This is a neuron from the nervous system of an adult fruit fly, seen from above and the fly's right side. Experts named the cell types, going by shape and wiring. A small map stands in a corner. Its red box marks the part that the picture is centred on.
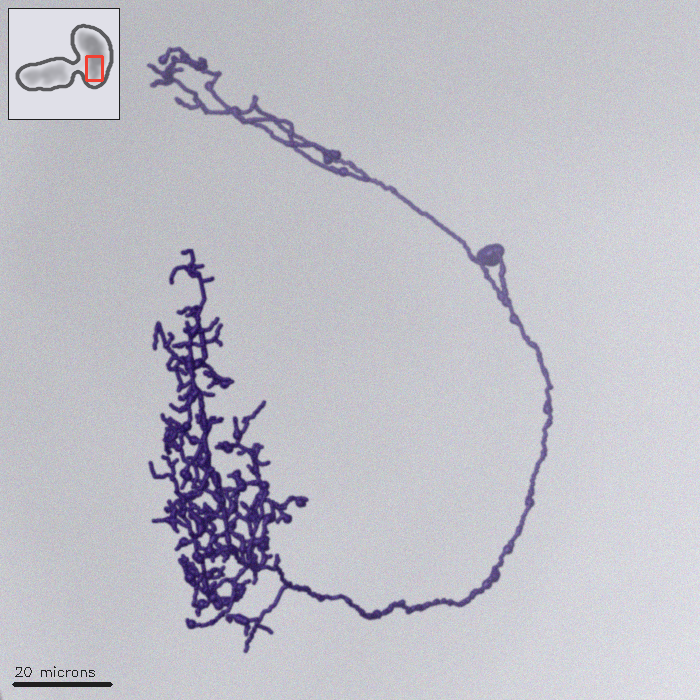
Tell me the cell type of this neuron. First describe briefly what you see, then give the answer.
It is in the brain and does not reach the nerve cord. By the scale bar it is about 130 microns tall in this view. The picture shows dozens of branch ends. Its broad class is optic-lobe intrinsic neuron. The cell type is MeLo7.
